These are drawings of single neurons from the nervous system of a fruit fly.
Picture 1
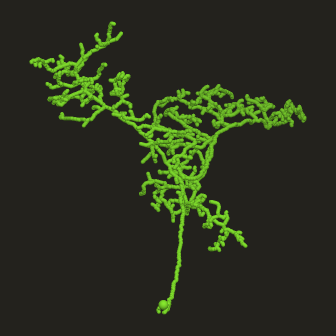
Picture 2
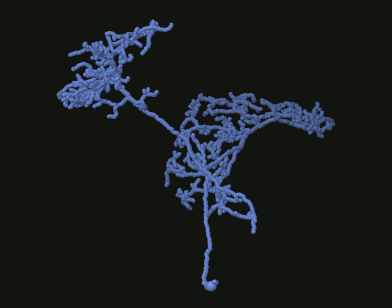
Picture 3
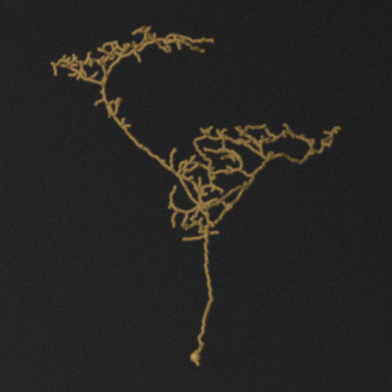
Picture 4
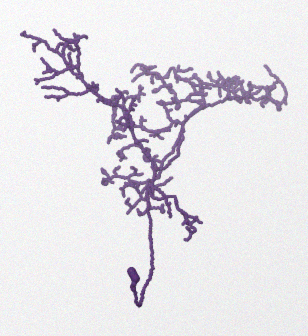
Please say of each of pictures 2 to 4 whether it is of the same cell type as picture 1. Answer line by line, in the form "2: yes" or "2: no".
2: yes
3: no
4: yes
